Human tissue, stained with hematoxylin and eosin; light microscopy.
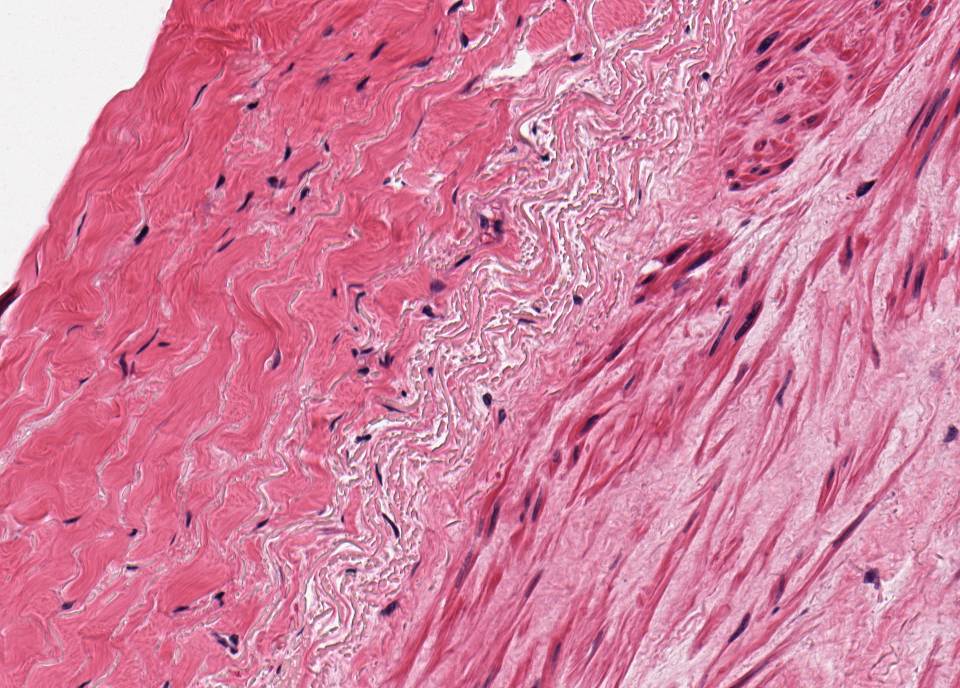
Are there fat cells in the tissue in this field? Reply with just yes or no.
No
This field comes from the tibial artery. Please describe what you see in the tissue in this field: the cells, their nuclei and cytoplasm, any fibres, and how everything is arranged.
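On the left you've got deeply eosinophilic collagen bundles running a wavy course, with only sparse small, dark, elongated nuclei. On the right, spindle cells lie in parallel fascicles running obliquely from lower left to upper right, with dark, elongated, cigar-shaped nuclei aligned with them.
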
